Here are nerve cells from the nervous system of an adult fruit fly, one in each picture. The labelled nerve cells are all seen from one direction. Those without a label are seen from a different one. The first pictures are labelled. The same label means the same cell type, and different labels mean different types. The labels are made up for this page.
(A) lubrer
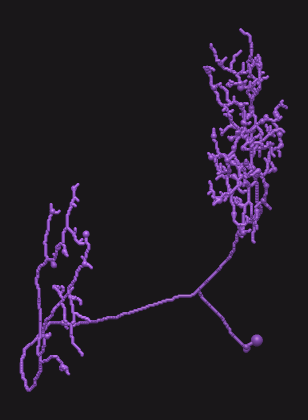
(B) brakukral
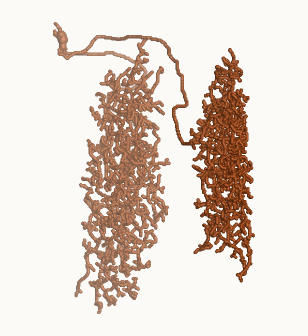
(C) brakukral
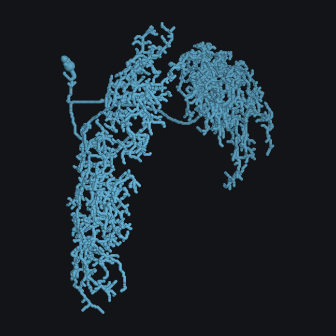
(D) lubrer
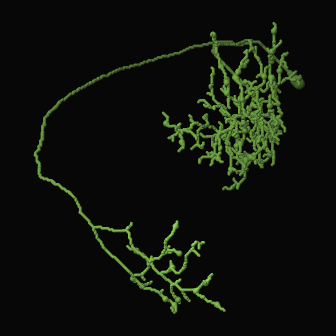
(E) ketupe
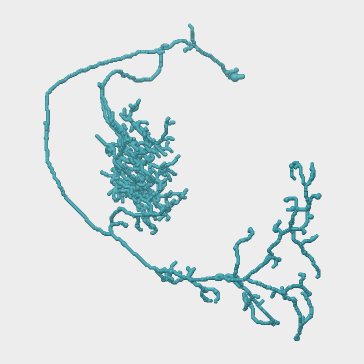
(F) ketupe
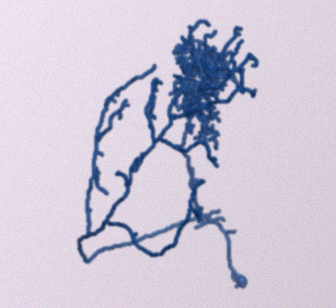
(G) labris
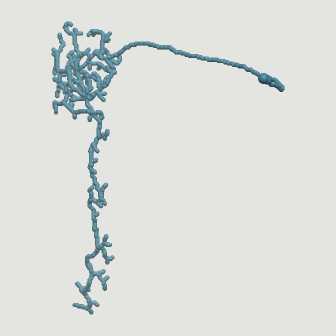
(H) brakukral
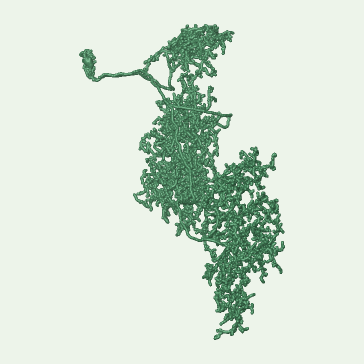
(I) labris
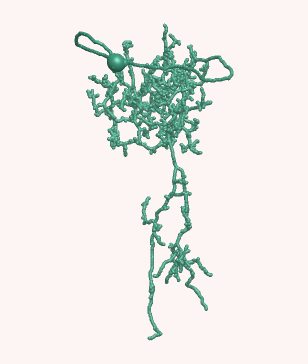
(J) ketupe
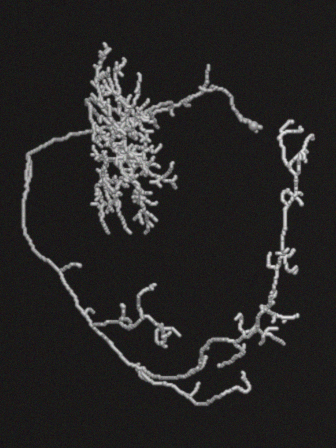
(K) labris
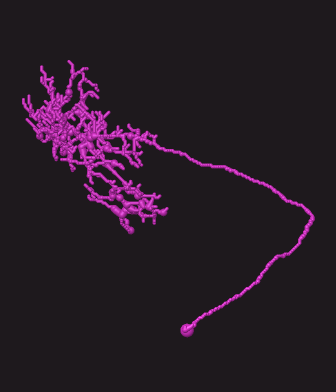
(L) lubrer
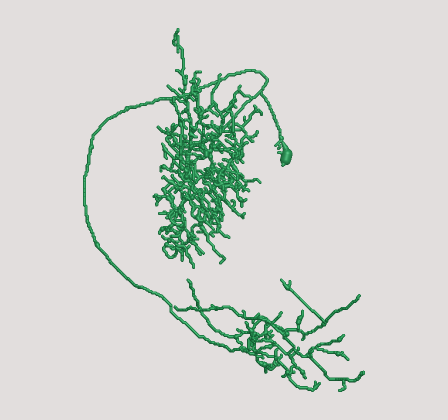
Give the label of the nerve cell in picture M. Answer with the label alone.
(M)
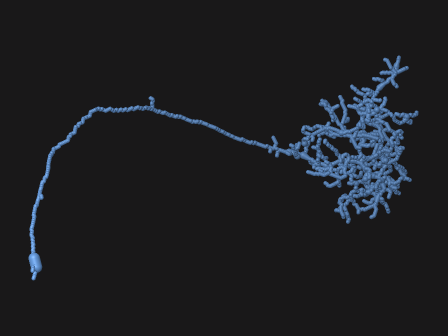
labris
